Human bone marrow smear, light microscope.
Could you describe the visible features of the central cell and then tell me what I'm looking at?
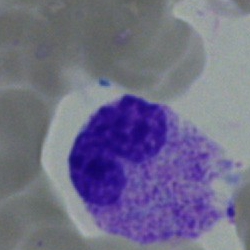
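Toward the left side of the cell sits the nucleus, with dense, dark purple chromatin. The cytoplasm has a pale pinkish-lilac background filled with numerous purple granules. The cell is a band neutrophil.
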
